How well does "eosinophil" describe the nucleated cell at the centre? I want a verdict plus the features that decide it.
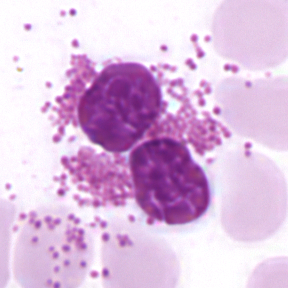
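No intact cell outline; granules lie loosely scattered around the nucleus. Granules pinkish-purple, round, fairly even in size; few lie over the nuclear lobes. Chromatin dark purple, with paler creases across each lobe; no nucleoli in either lobe.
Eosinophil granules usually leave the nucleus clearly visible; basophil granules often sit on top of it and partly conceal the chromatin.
Clear lobes with few granules over them: for eosinophil, against basophil.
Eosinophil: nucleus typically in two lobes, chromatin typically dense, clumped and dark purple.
The two lobes and dark purple chromatin here agree. Verdict: eosinophil fits.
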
